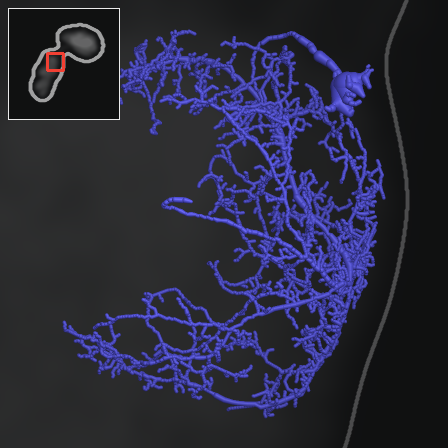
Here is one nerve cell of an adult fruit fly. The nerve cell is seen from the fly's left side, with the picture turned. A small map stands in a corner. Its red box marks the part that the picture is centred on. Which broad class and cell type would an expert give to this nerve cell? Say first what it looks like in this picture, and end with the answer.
The picture shows more than a hundred branch ends. In this view it is about as wide as it is tall. This is a motor neuron of the nerve cord. It is of cell type Pleural remotor/abductor MN.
